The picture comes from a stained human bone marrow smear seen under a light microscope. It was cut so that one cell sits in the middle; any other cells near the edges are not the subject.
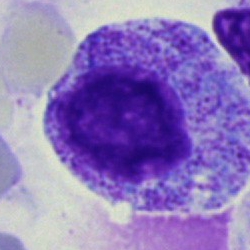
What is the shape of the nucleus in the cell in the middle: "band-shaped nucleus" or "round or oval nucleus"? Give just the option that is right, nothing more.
Round or oval nucleus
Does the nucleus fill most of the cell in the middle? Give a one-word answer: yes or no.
No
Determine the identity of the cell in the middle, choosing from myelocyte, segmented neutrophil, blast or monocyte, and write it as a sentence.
In this crop, the cell at the very middle is a myelocyte.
